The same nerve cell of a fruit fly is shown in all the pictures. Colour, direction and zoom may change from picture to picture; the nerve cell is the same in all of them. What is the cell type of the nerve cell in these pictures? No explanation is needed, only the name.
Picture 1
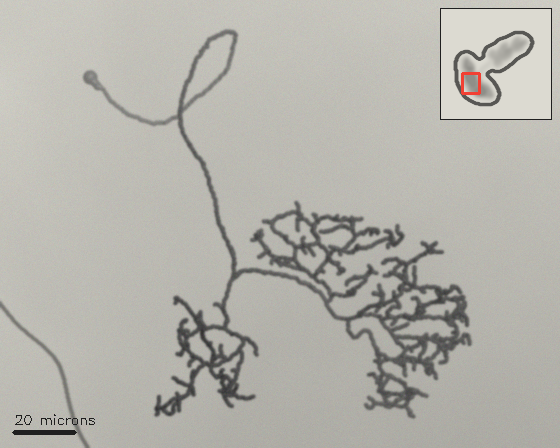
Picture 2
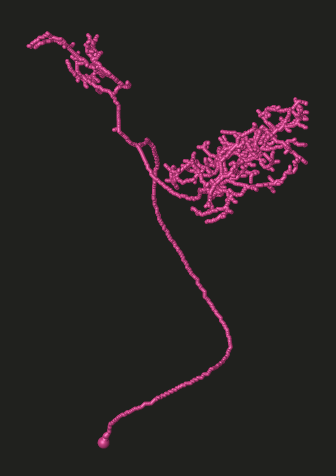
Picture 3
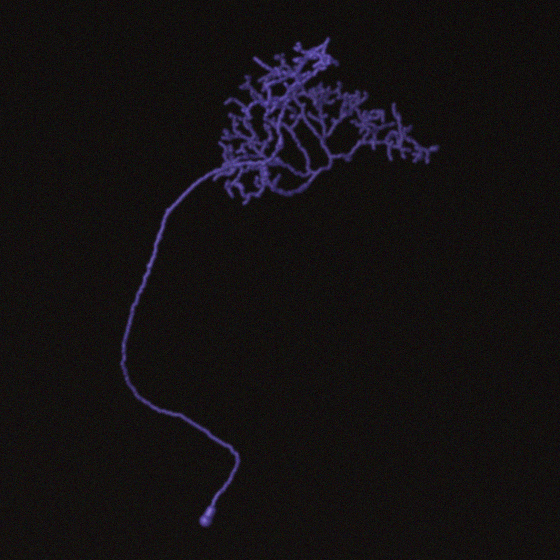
FB4D_b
